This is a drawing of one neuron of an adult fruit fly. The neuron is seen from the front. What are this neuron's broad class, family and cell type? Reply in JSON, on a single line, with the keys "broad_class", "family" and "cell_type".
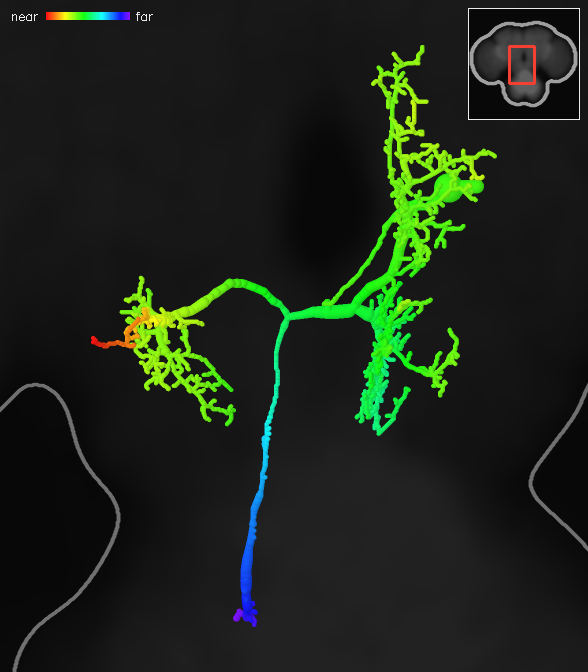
{"broad_class": "motor neuron of the brain", "family": "CvN", "cell_type": "CvN6"}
